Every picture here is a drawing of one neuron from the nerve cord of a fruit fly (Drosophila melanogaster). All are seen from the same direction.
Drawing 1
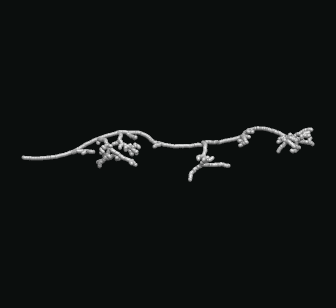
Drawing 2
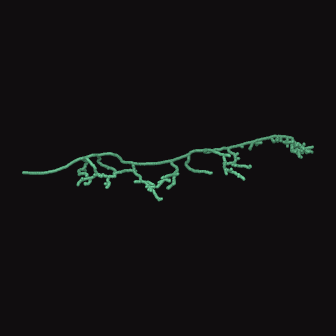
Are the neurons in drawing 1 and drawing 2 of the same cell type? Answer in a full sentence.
They are of different cell types.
